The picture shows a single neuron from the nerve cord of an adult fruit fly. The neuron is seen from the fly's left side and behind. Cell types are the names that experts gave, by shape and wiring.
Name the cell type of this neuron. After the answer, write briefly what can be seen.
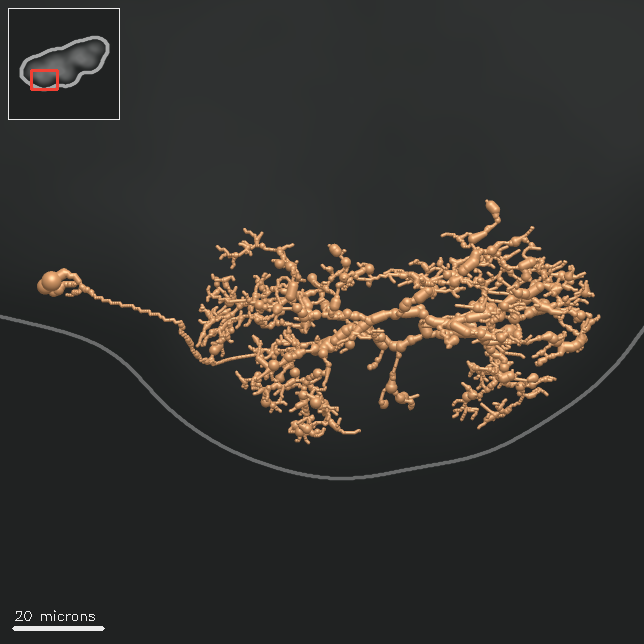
The cell type is IN13B025. This is a nerve-cord intrinsic neuron. By the scale bar it is about 130 microns wide in this view. More than a hundred branch ends can be seen.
